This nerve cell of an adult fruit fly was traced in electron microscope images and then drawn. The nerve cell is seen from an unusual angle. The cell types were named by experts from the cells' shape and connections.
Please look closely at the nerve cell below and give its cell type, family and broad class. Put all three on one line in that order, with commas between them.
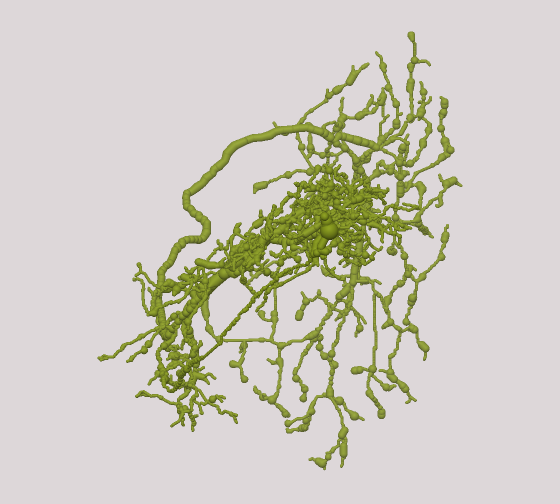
LoVC9, LoVC, visual centrifugal neuron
